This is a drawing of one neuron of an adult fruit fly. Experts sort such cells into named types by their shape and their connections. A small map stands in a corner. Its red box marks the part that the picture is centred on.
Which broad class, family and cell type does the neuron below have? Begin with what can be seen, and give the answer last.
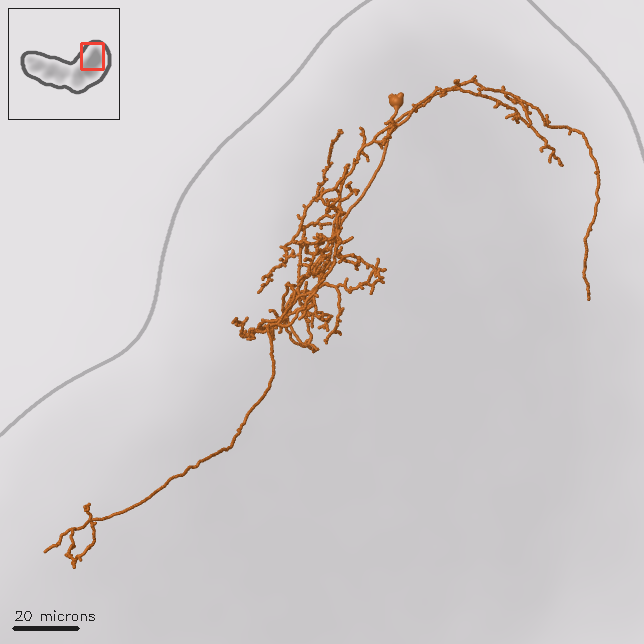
From left to right in the picture it spans about 180 microns. The picture shows dozens of branch ends. Its broad class is central-brain intrinsic neuron. The family is hemilineage VPNp&v1_posterior. The cell type is CL254.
